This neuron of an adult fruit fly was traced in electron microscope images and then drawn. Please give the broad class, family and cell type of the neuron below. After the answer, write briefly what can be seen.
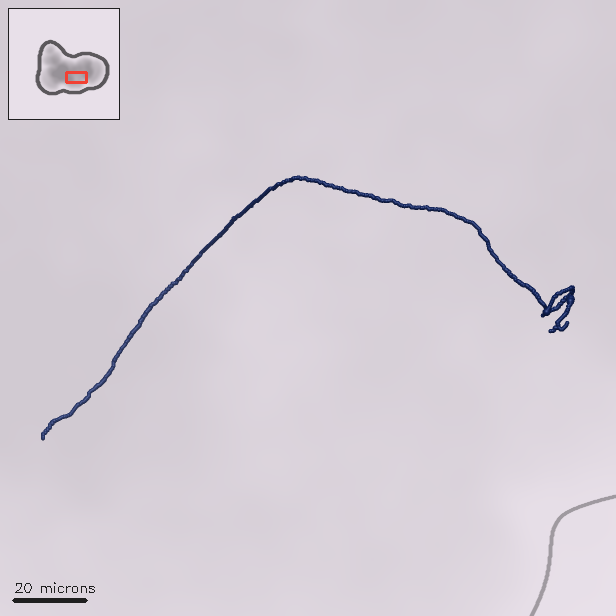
This is a sensory neuron entering the brain. Its family is called class olfactory. It is of cell type ORN_DA4l. No cell body is drawn. By the scale bar it is about 150 microns wide in this view. There are a dozen or fewer branch ends.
